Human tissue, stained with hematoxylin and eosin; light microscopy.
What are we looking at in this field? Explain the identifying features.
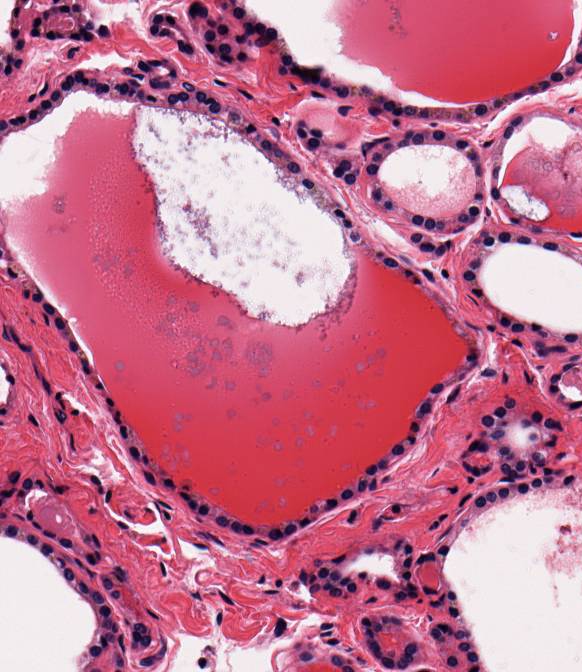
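Answer: thyroid follicle. Point one, the layout: closed round-to-oval follicles of widely varying size make up the field, the largest filling the centre-left.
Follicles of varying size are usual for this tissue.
Point two, the lining: a single layer of cells, flattened in the large central follicle and cuboidal in the smaller follicles at the right.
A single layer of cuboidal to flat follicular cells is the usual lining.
Point three, the nuclei: small, round, dark-staining and evenly spaced without crowding.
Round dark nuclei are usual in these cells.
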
